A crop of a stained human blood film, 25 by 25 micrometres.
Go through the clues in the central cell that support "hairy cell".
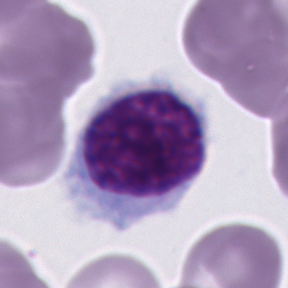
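The ragged outer edge of the cytoplasm, with its fine, irregular projections, goes with the name hairy cell.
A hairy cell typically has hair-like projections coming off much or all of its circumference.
The remaining features are simply seen: the chromatin is dark purple and coarsely clumped, with small paler patches between the clumps. The cytoplasm is pale blue and is widest below and to the left of the nucleus.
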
